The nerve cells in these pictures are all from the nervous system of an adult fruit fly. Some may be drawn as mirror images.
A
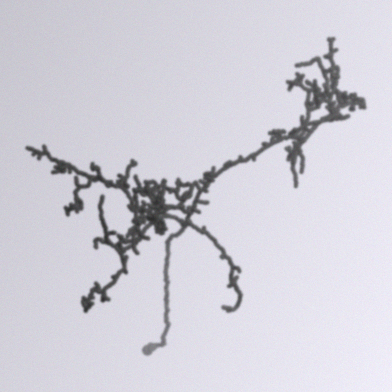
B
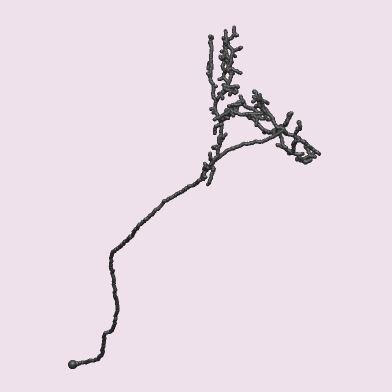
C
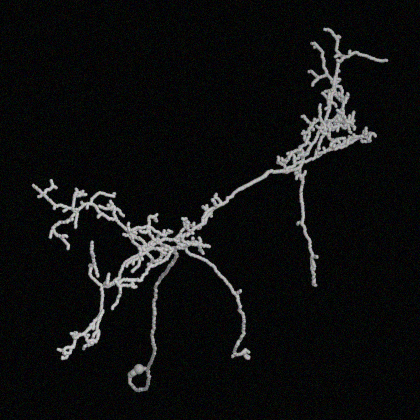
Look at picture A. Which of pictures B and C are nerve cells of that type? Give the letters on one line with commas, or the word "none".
C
